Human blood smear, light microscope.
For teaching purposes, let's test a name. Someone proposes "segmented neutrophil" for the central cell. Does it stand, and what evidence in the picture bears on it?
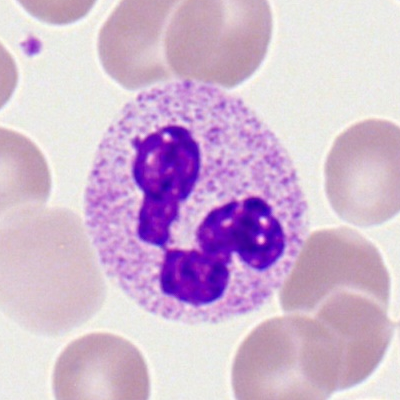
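Outline smooth, round to slightly oval. Chromatin dense, dark purple and coarsely clumped; no nucleoli visible. Cytoplasm abundant and pale pinkish-lilac, with fine lilac granules scattered evenly throughout and no vacuoles. The granules speak for segmented neutrophil and against eosinophil.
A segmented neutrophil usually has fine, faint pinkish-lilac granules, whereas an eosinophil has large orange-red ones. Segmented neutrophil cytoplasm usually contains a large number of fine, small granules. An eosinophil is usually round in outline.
The round outline therefore does not count against eosinophil. Verdict: the name segmented neutrophil fits this cell.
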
